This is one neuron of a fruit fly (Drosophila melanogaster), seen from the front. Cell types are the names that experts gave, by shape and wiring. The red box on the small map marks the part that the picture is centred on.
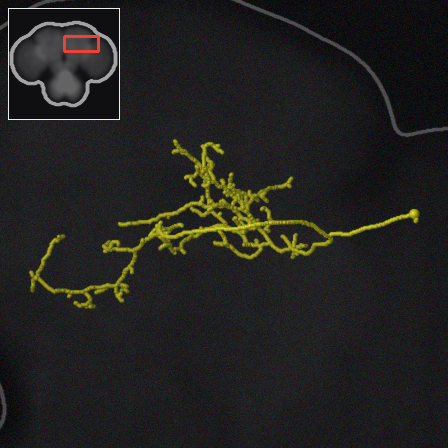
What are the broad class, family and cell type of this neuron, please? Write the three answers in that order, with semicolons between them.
central-brain intrinsic neuron; hemilineage SLPav1_medial; PLP067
